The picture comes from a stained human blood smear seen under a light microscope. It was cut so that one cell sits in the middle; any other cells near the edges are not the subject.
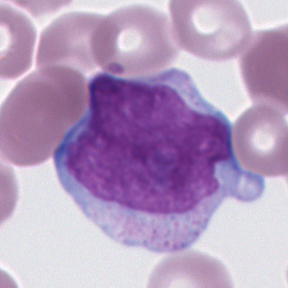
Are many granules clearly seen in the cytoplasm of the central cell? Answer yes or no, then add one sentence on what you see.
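Yes. Fine pinkish-lilac granules are scattered through the cytoplasm below the nucleus.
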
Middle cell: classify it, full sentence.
The crop's centre is taken up by an atypical promyelocyte.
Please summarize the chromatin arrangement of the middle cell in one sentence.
Coarse clumps are absent, and the chromatin is fine throughout.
